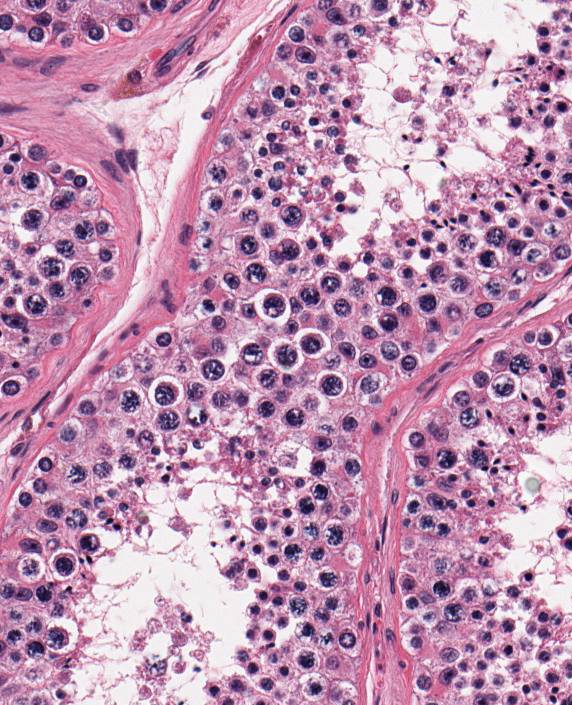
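Testis, haematoxylin and eosin stained section. Tubular units packed with cells fill the field, separated by narrow bands of pink fibrous tissue. Within each tubule the cells are stacked in many layers from the wall towards the centre. Flattened, spindle-shaped nuclei in the bands lie parallel to the tubule edges. Large round spermatocytes with coarse, clumped dark chromatin are plentiful through the middle of the field.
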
